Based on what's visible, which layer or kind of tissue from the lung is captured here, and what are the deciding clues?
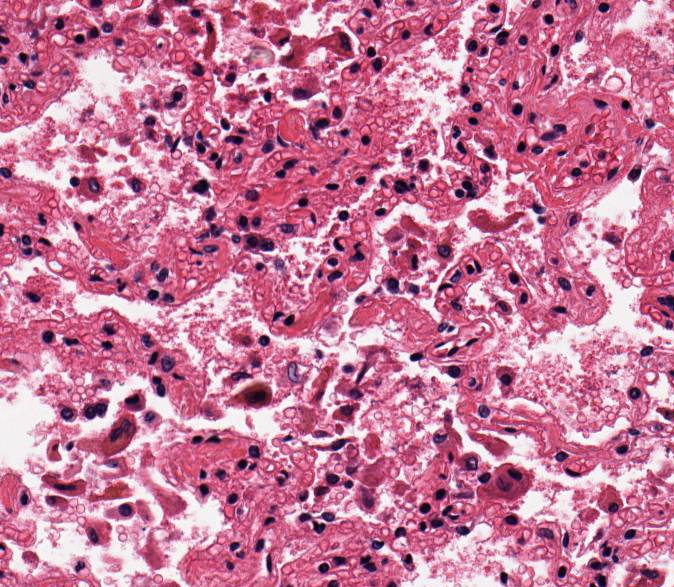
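What this field shows is the alveolus. Septa come first: thin, branching and pink, they cross the whole field and divide it into irregular spaces, holding capillaries packed with red blood cells.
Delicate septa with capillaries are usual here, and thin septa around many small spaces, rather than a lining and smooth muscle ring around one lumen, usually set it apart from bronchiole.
The spaces are filled with many small, round, pale pink red blood cells without nuclei.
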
